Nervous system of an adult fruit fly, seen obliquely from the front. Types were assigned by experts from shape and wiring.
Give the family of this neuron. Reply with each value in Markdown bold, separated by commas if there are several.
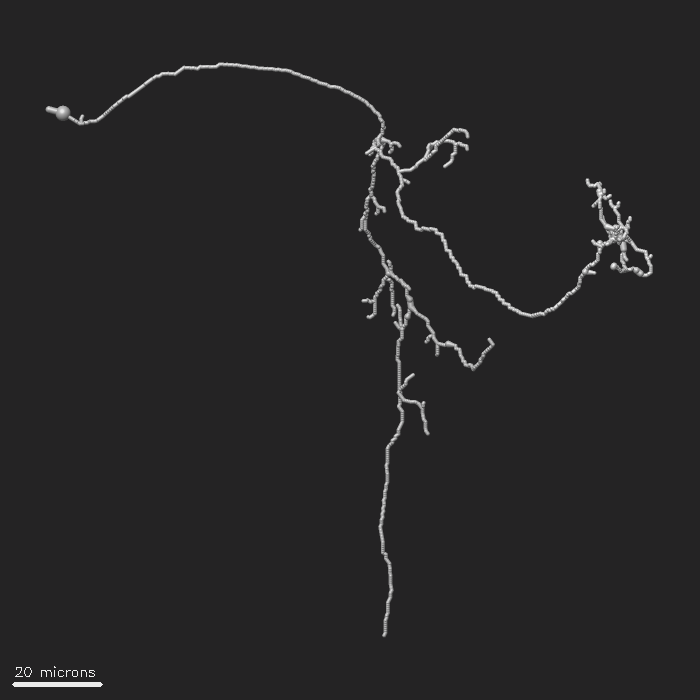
**hemilineage SLPpl1**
